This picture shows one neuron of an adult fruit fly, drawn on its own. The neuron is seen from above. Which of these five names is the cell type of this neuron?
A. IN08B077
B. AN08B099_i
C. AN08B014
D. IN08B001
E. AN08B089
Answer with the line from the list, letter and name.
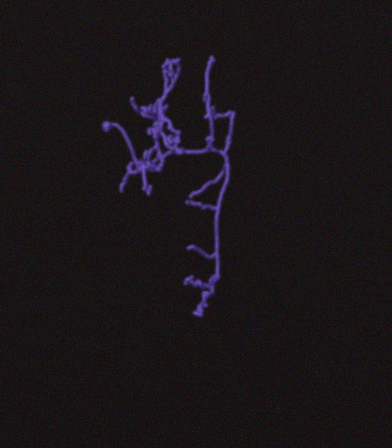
A. IN08B077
